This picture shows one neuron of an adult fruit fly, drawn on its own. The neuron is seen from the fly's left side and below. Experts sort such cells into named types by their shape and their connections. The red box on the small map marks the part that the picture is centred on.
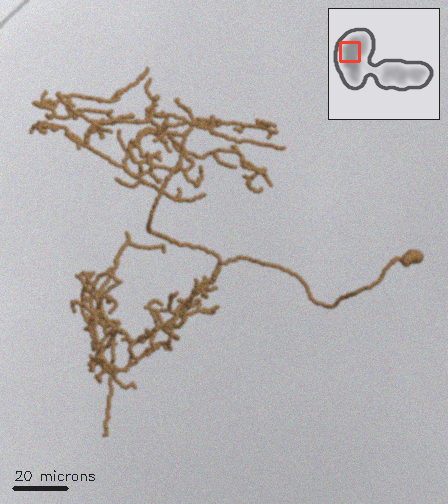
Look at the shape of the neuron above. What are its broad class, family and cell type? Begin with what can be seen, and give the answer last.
It is in the brain and does not reach the nerve cord. By the scale bar it is about 150 microns wide in this view. Dozens of branch ends can be seen. Its broad class is central-brain intrinsic neuron. The family is hemilineage DM3_dorso_medial. Its cell type is SMP510.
